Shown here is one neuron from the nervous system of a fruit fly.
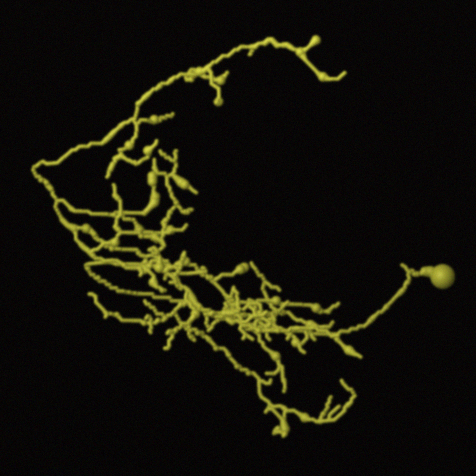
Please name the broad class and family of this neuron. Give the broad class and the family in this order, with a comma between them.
central-brain intrinsic neuron, hemilineage SLPp&v1_posterior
